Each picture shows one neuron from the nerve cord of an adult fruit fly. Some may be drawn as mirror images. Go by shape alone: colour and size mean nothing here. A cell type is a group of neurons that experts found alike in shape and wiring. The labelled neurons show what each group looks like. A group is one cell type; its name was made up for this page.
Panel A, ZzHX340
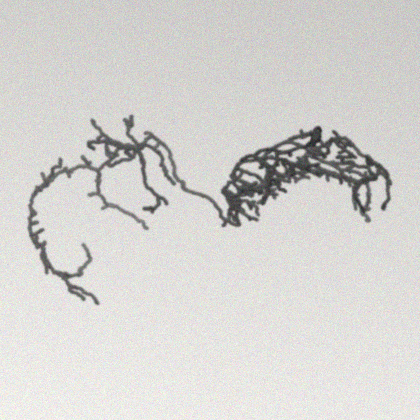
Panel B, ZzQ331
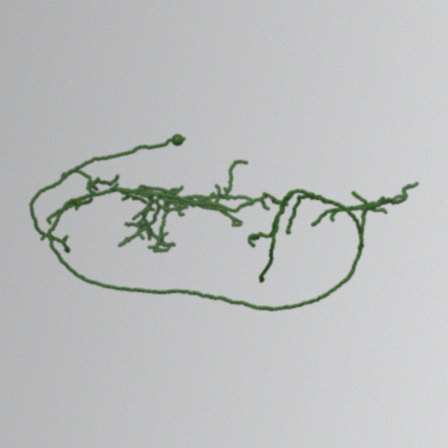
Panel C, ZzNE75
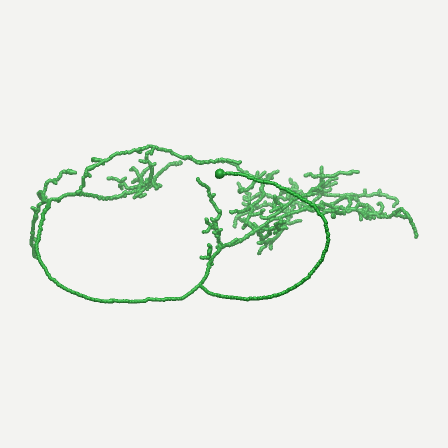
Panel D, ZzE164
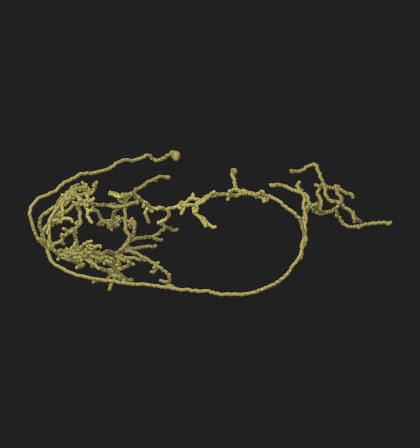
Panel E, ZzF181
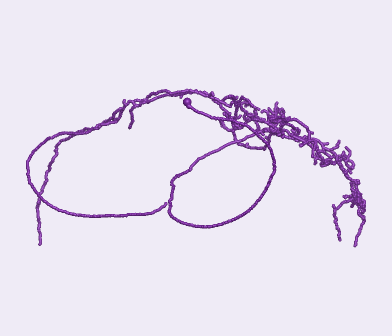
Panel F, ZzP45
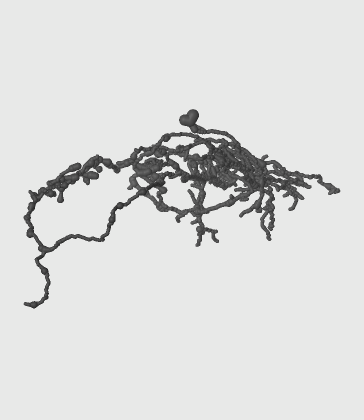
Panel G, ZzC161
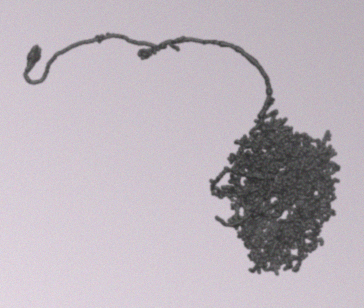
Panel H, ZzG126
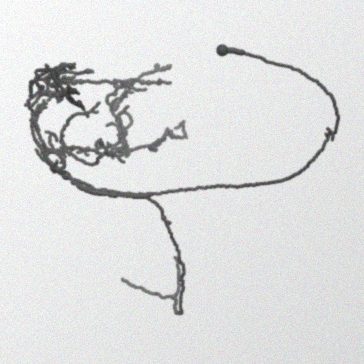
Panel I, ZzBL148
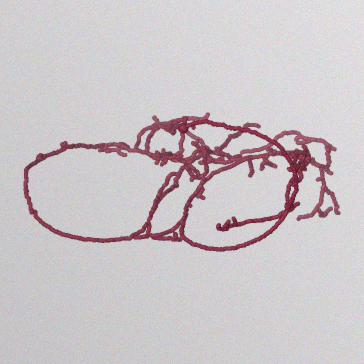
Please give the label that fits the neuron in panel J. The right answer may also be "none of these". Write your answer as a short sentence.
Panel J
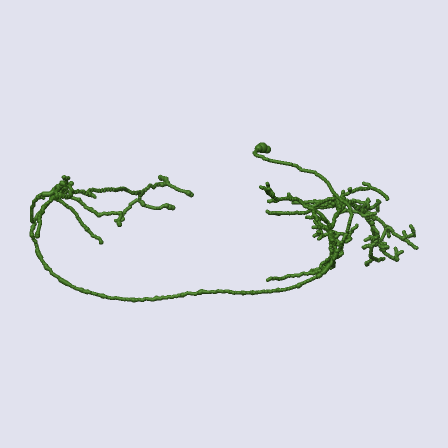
It belongs to ZzQ331.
